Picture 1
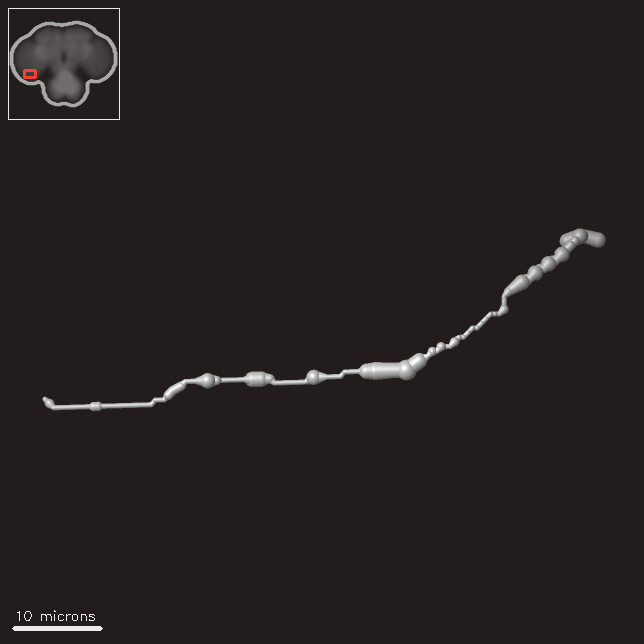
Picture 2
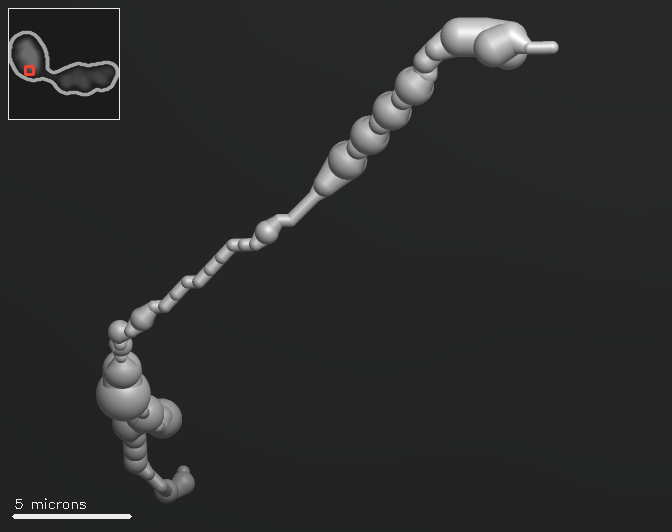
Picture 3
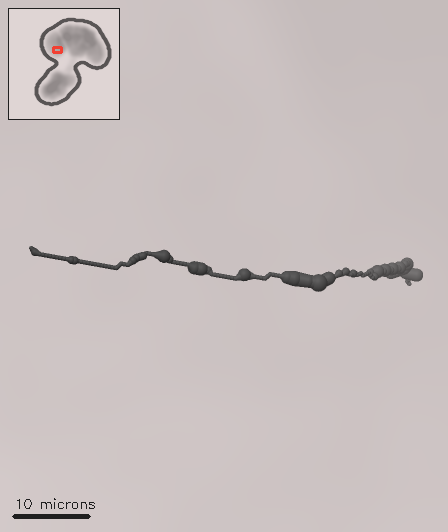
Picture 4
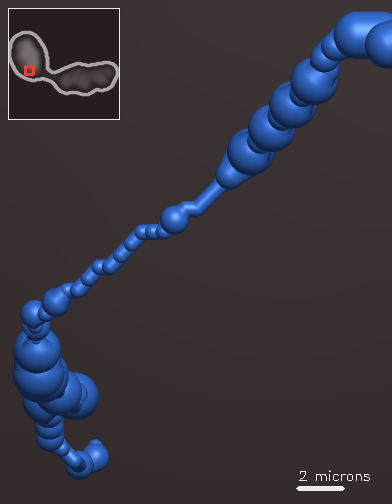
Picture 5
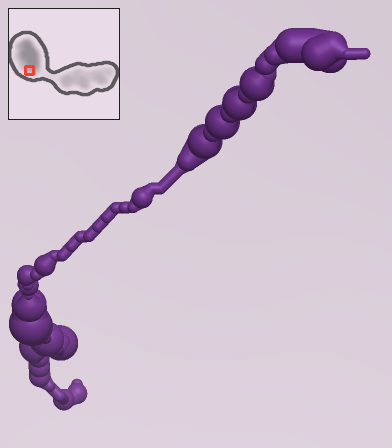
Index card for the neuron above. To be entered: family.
class visual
